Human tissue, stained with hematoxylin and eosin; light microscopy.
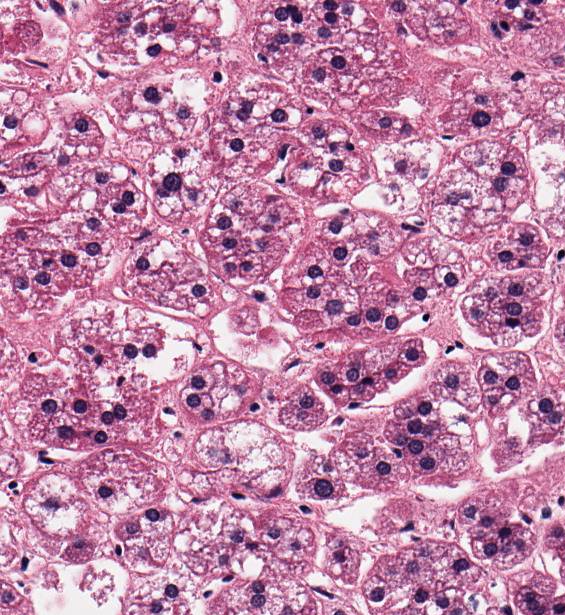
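Adrenal gland. Cells with abundant pink granular cytoplasm holding many small clear vacuoles. Nuclei round, dark, central; many with a distinct dark nucleolus. Scattered cells, e.g. near centre, with pale, foamy, mostly clear cytoplasm.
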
